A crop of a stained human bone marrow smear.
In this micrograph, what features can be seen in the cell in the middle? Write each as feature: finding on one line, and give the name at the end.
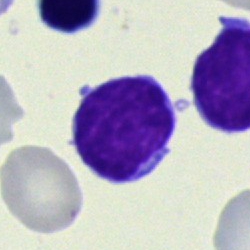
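Outline: roughly round, edge mostly smooth
Edge: a small knob projecting at the upper left
Nucleus: fills almost the whole cell
Granules: none seen in the cell
Name: lymphocyte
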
